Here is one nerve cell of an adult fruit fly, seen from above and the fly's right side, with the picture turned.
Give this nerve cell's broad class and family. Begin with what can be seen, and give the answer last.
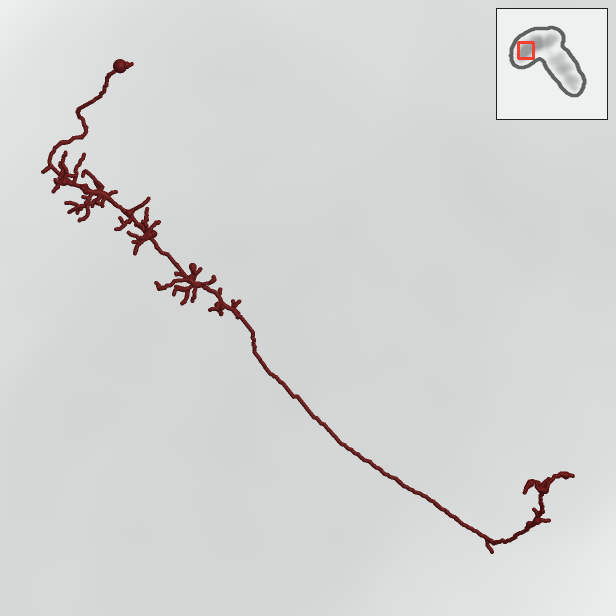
It is in the brain and does not reach the nerve cord. Its cell body lies at the upper left of the picture. Dozens of branch ends can be seen. Its broad class is optic-lobe intrinsic neuron. The family is Tm.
